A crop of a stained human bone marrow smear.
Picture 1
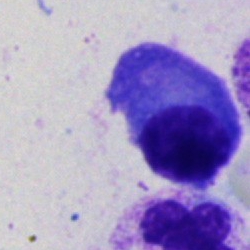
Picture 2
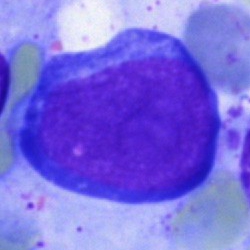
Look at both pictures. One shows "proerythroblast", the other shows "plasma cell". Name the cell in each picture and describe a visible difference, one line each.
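The cell in picture 1 is a plasma cell. The cytoplasm is abundant and stains a deep blue.
The cell in picture 2 is a proerythroblast. The cytoplasm forms only a narrow rim around the nucleus.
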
